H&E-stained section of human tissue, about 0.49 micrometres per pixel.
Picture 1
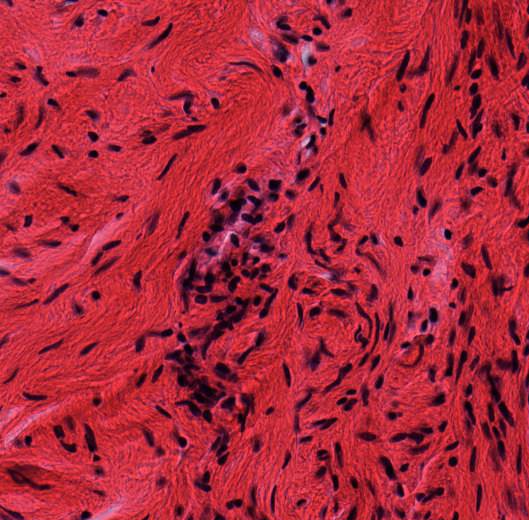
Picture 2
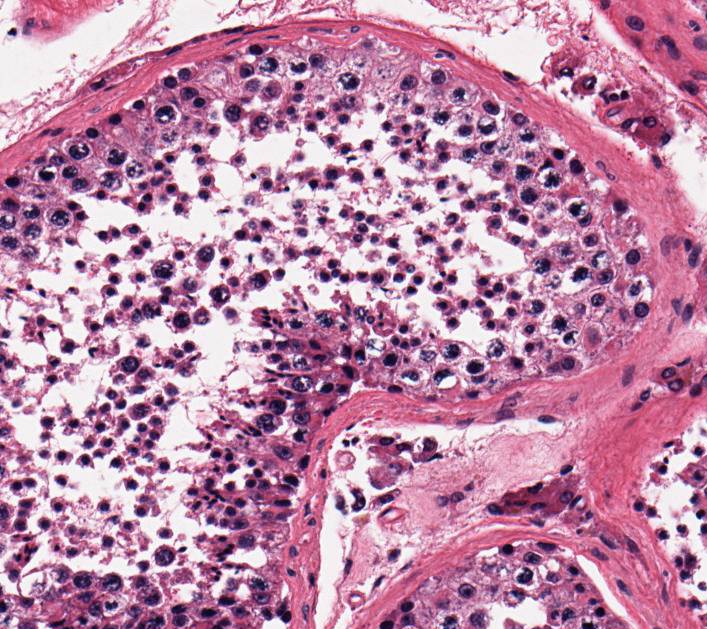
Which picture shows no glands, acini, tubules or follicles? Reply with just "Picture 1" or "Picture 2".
Picture 1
